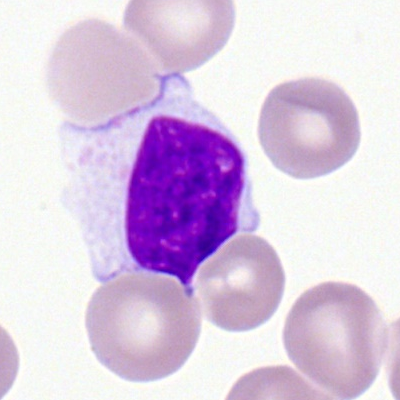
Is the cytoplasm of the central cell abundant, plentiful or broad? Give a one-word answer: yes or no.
Yes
